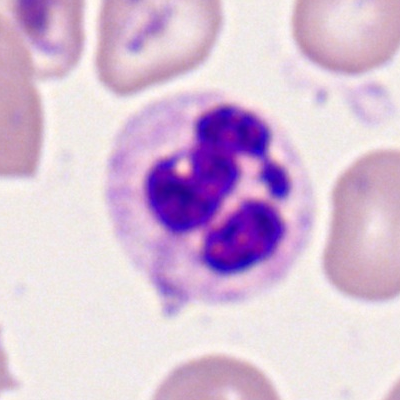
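Segmented neutrophil. Outline roughly round. Nucleus divided into several separate lobes. Chromatin dense, clumped, dark purple. Cytoplasm with fine, faint lilac granules.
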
